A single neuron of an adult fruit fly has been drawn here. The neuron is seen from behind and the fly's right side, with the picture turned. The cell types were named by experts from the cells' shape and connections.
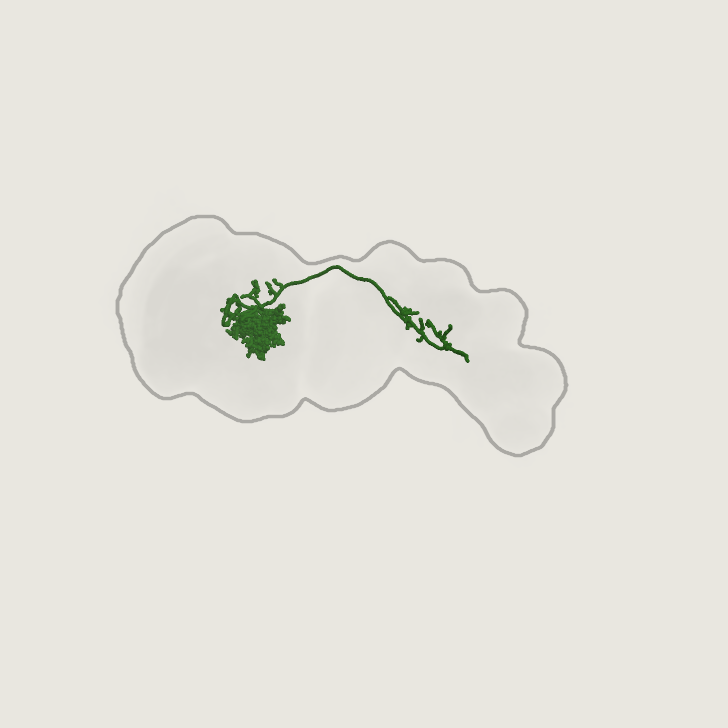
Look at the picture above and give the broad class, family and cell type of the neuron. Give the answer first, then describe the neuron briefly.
It is a descending neuron. The family is DNb. Its cell type is DNb09. As drawn here it is more than twice as wide as it is tall.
